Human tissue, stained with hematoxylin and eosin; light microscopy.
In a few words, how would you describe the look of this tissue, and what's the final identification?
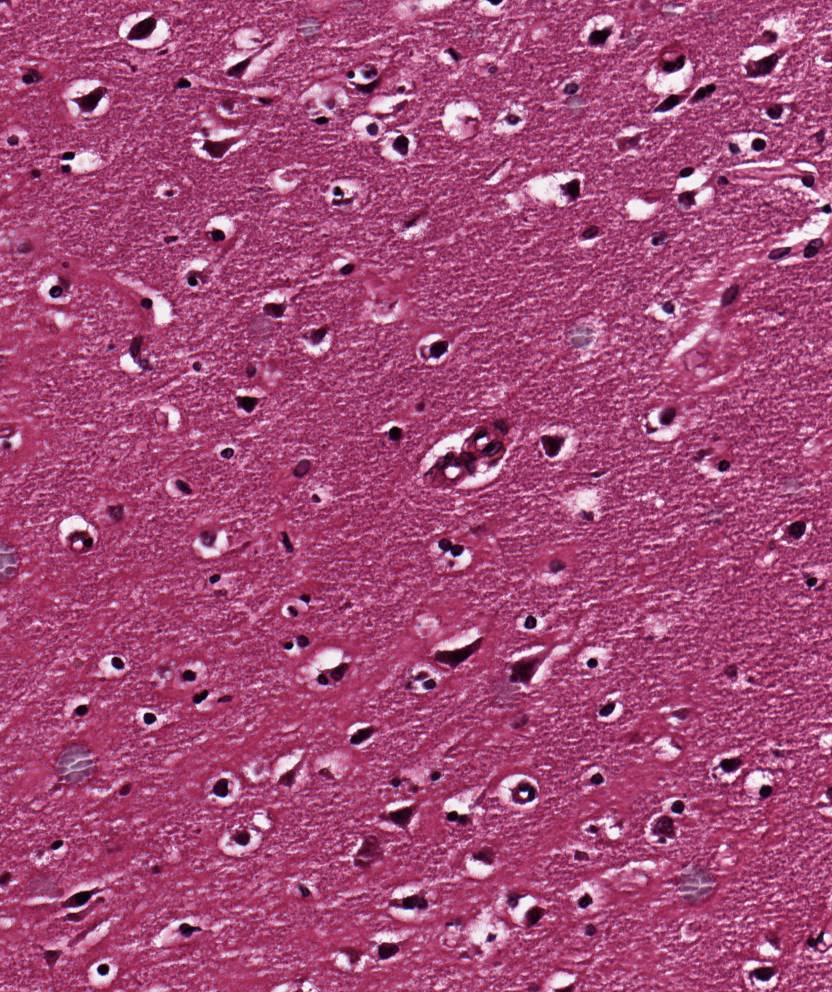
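Between the cells lies a finely granular to fibrillary pink matrix. Most nuclei are small, round and darkly stained. Scattered cells, such as those in the lower middle, have angular, triangular, darkly stained bodies. A few pale grey-blue round bodies lie in the matrix, at lower left and lower right. This is cerebral cortex.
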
